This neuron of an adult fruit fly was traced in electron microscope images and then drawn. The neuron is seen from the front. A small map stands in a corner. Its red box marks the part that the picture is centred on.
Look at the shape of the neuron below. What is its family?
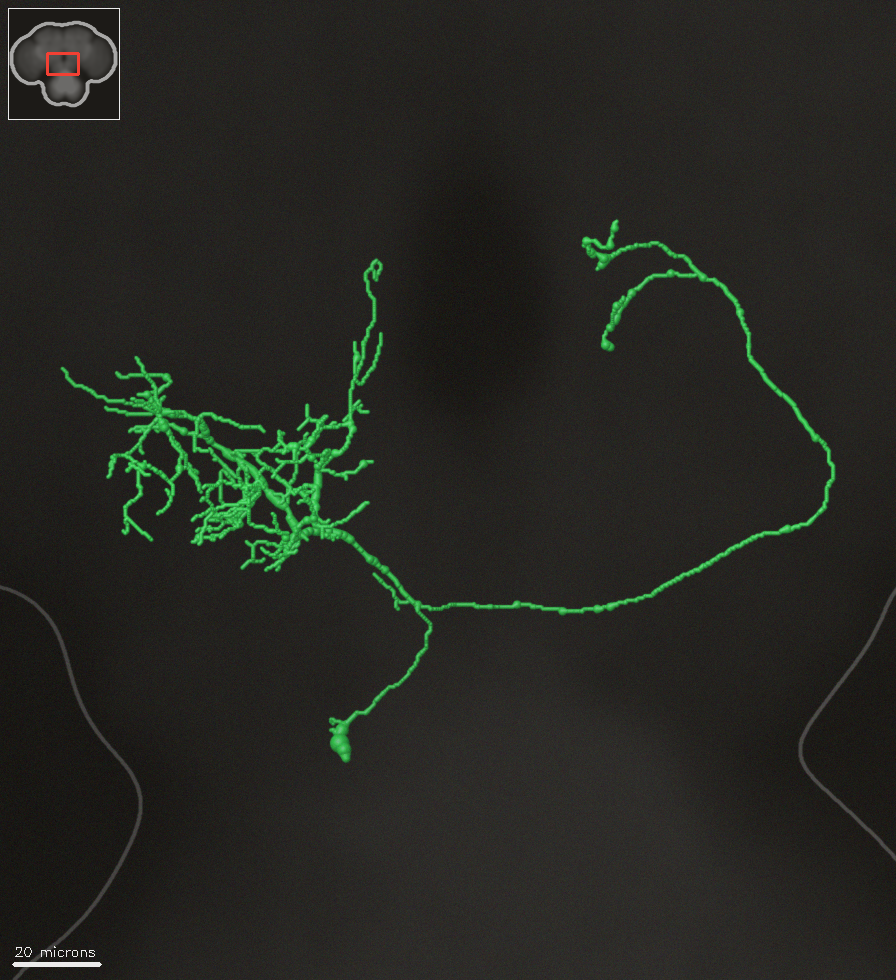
hemilineage LB19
